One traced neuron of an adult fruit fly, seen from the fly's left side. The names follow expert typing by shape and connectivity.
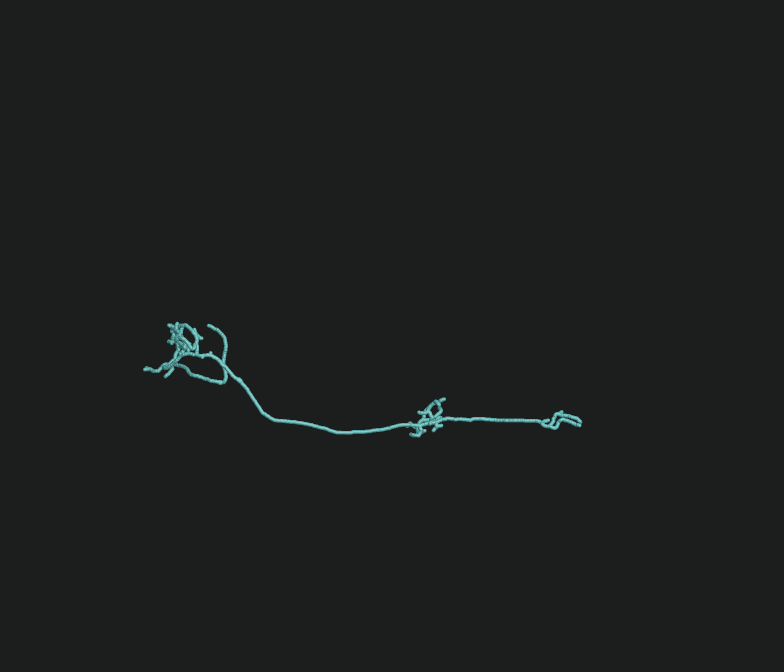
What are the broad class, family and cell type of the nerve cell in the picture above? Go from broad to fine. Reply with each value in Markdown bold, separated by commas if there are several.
**sensory neuron descending to the nerve cord**, **DNx**, **DNx02**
